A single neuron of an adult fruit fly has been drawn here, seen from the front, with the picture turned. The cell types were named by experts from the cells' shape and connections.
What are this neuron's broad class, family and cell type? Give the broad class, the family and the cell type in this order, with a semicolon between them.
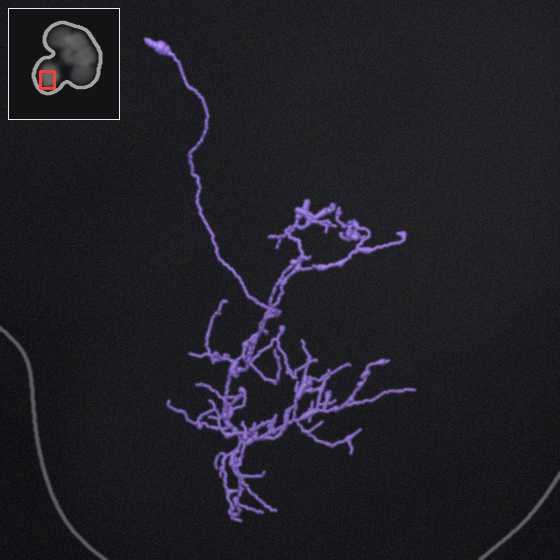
nerve-cord intrinsic neuron; hemilineage 14A; IN14A070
